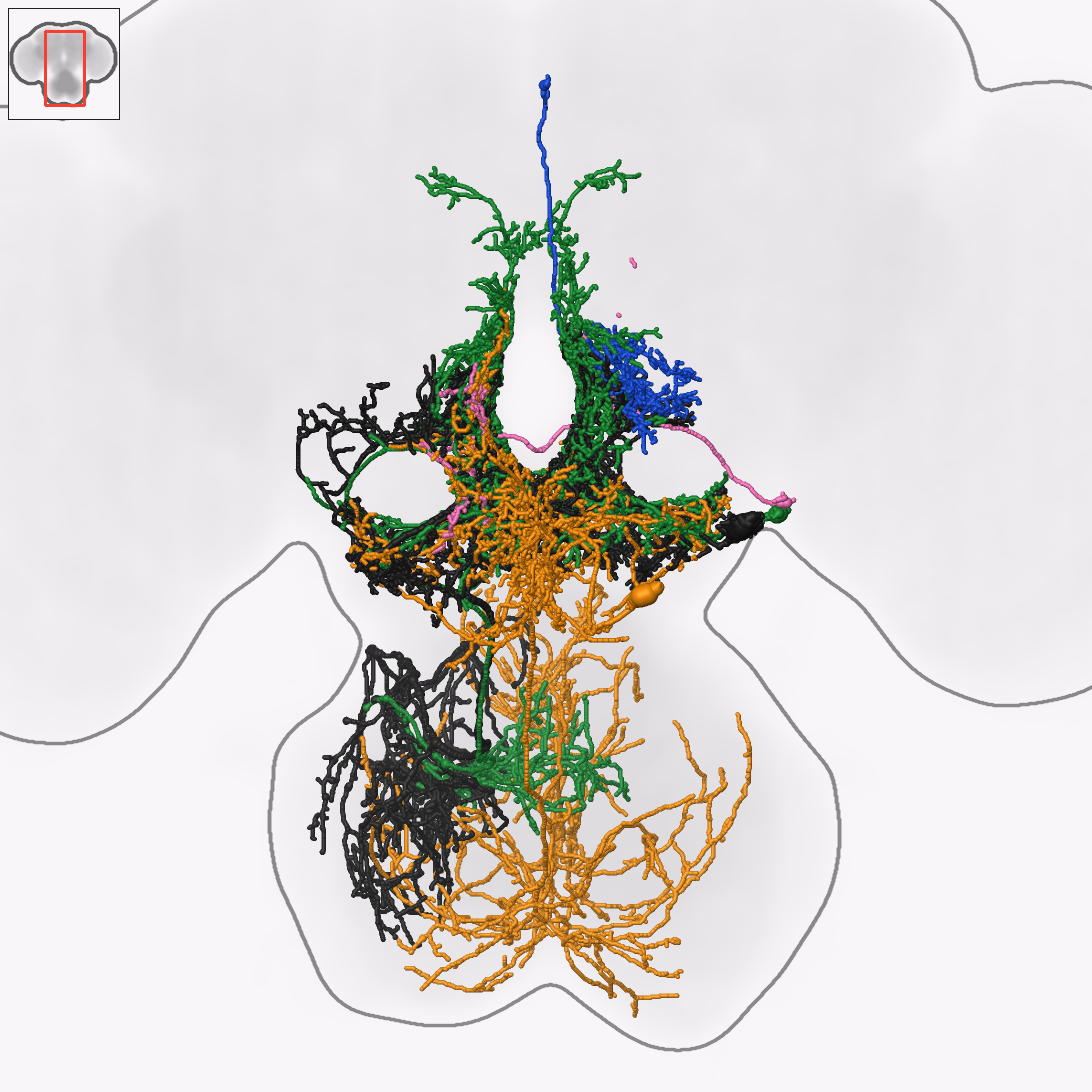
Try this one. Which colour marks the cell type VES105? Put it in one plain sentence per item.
The colour is pink.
